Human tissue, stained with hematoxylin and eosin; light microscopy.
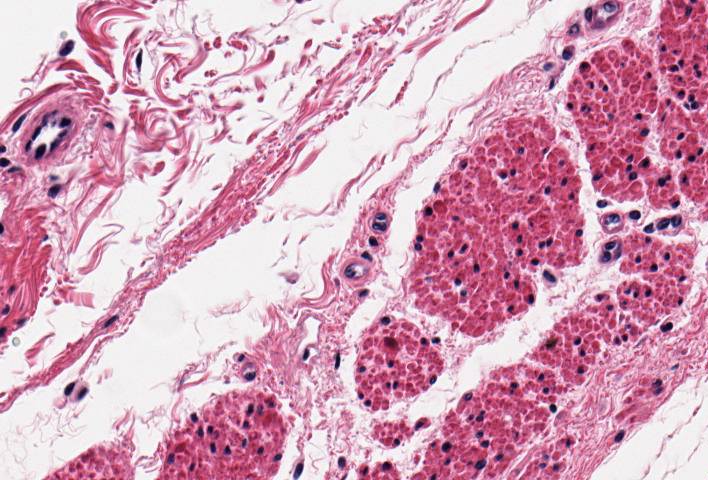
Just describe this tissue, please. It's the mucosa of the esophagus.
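You've got several rounded bundles of deeply eosinophilic tissue across the right half and along the lower edge, with looser connective tissue between them. Their nuclei are small, round and darkly stained. At the upper left there's a small thick-walled vessel with a narrow lumen. Small vessels sit in the thin septa between the right-hand bundles.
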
